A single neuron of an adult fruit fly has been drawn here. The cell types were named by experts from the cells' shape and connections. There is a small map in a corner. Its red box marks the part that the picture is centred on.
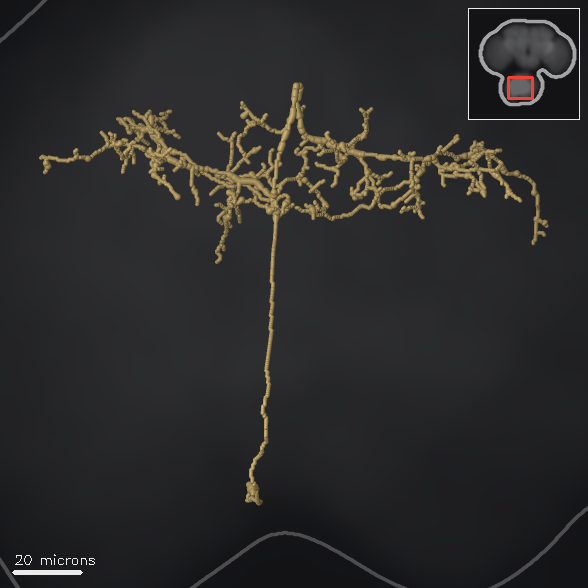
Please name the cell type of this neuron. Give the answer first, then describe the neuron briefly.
Its cell type is IN00A054. This is a nerve-cord intrinsic neuron. From left to right in the picture it spans about 150 microns. Dozens of branch ends can be seen.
